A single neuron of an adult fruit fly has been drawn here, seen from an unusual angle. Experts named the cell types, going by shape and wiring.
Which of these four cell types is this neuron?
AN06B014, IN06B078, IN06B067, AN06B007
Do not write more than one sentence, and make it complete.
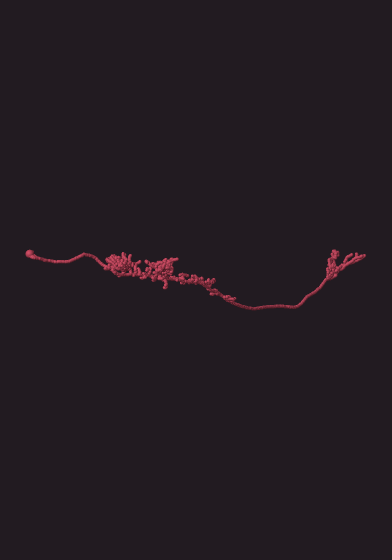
The cell type this neuron represents is AN06B014.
